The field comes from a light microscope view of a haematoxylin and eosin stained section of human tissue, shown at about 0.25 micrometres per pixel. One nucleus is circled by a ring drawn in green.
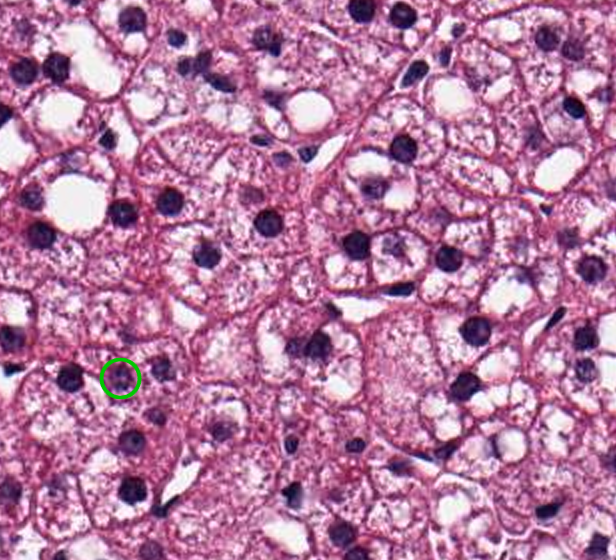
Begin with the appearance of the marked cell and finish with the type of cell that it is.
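The nucleus is round and about the same size as the nuclei of the neighbouring cells. The nucleus is less dark than the very dark round nucleus just to its left, and its staining looks slightly mottled rather than solid. The cytoplasm around it is pale pink and foamy, broken up by many small clear spaces. The cell lies among closely packed cells of similar look, each with a foamy cytoplasm and separated from the next by thin pink borders. Type of cell: adrenal cortical cell.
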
